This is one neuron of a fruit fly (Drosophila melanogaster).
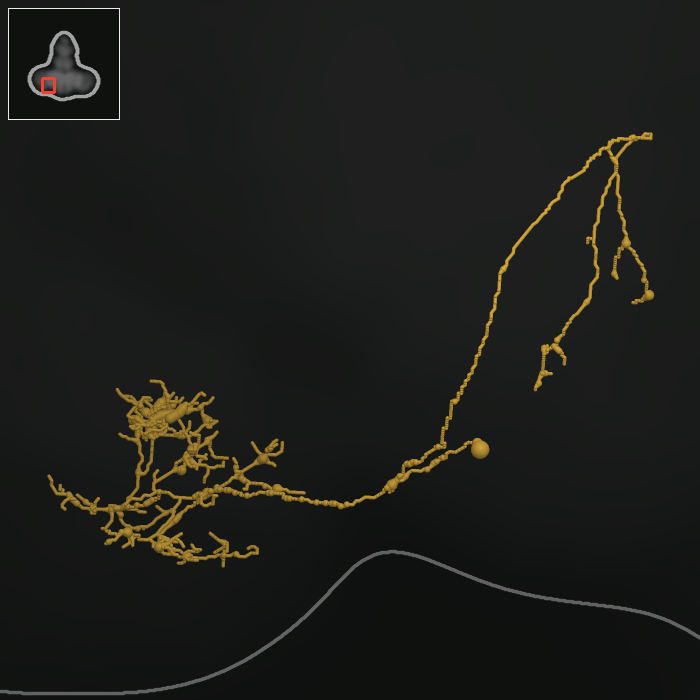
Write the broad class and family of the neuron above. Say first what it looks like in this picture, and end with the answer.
The picture shows dozens of branch ends. As drawn here it is wider than it is tall. Its broad class is optic-lobe intrinsic neuron. Its family is MeLo.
